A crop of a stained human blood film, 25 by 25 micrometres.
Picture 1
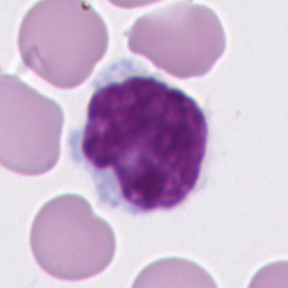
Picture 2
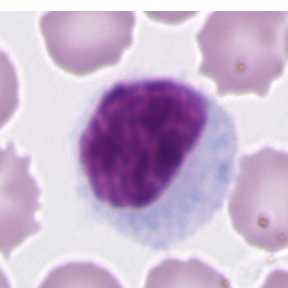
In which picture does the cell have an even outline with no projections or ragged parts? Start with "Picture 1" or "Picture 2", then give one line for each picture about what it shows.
Picture 2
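Picture 1: The outer edge of the cytoplasm is ragged and wispy rather than smooth.
Picture 2: The cell outline is roughly round without surface projections.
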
